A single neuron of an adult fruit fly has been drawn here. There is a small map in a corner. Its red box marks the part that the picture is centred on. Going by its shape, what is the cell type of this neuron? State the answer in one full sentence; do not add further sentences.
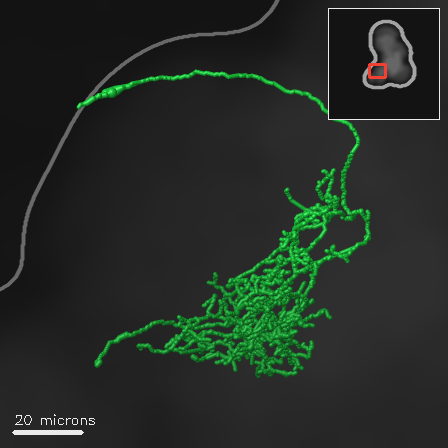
The neuron is typed under the name IN09A031.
